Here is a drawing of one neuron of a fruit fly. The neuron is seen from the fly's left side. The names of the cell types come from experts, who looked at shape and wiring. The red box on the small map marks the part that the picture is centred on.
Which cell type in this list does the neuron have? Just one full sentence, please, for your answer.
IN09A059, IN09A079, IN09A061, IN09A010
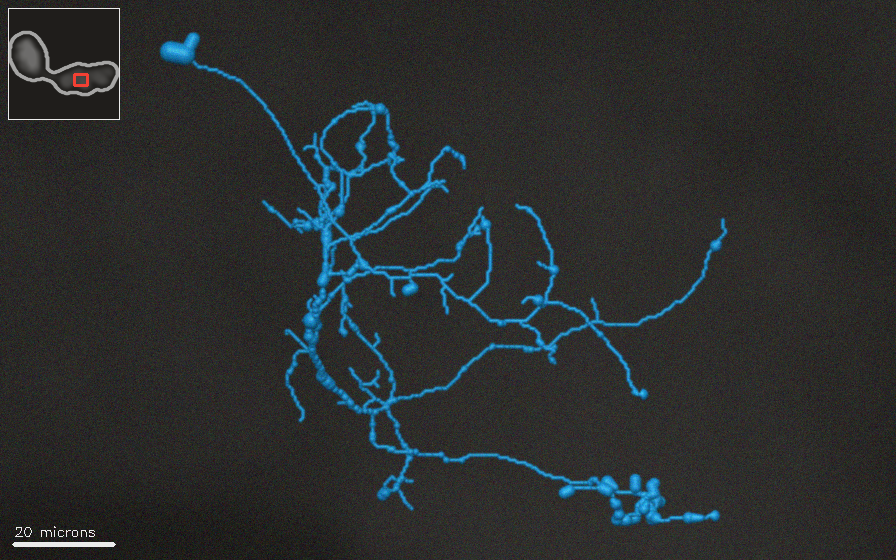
This neuron is categorized as cell type IN09A059.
